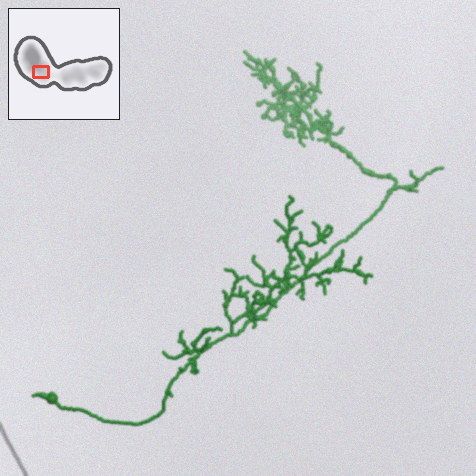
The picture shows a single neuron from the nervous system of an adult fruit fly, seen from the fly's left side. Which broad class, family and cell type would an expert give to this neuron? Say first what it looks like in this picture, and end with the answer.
Its cell body lies at the lower left of the picture. The picture shows dozens of branch ends. Its broad class is optic-lobe intrinsic neuron. The family is TmY. Its cell type is TmY21.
